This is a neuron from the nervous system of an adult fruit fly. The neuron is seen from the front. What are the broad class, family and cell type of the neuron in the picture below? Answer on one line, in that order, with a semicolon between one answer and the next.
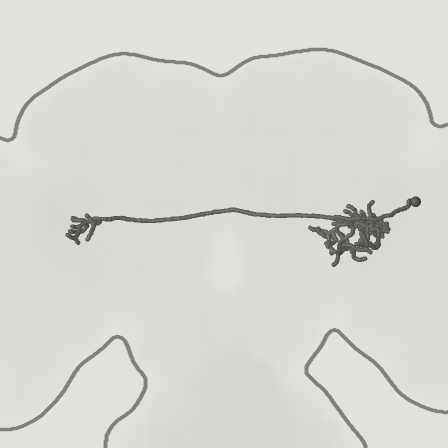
central-brain intrinsic neuron; hemilineage VLPl&d1_lateral; PVLP066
